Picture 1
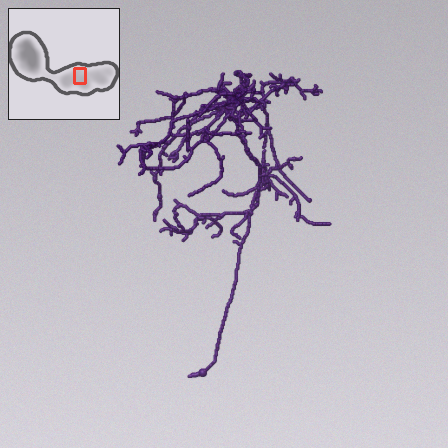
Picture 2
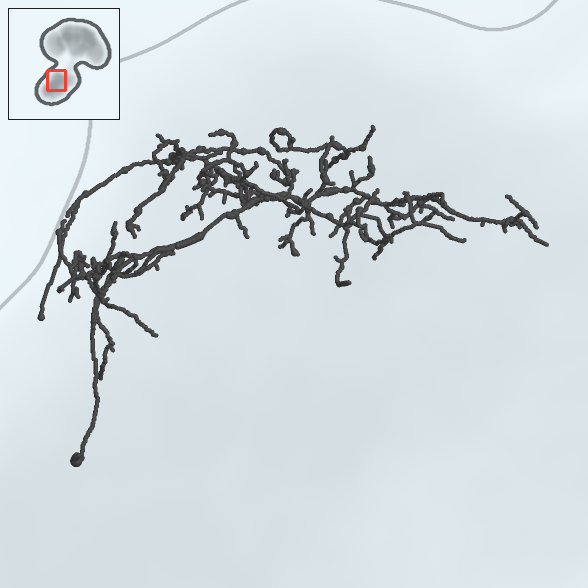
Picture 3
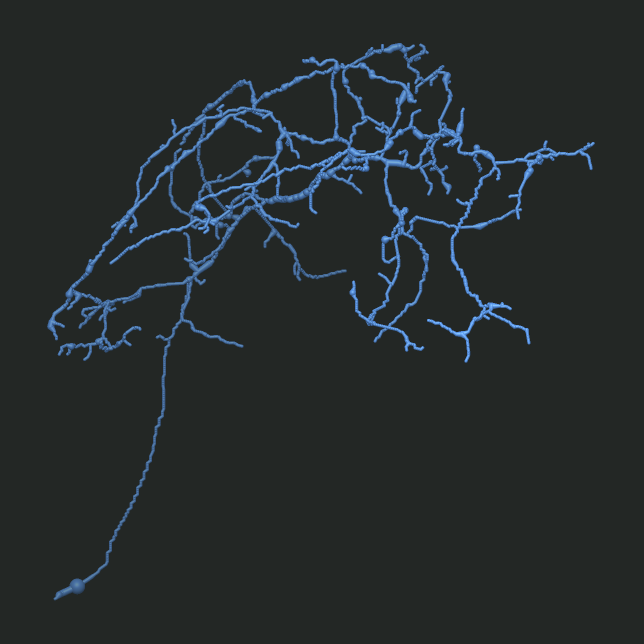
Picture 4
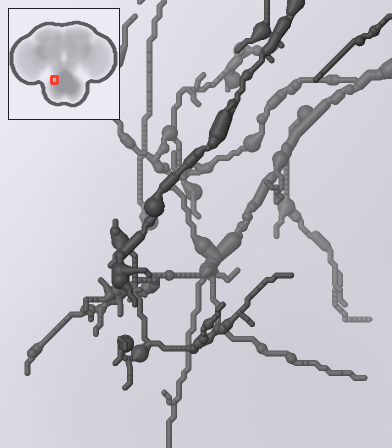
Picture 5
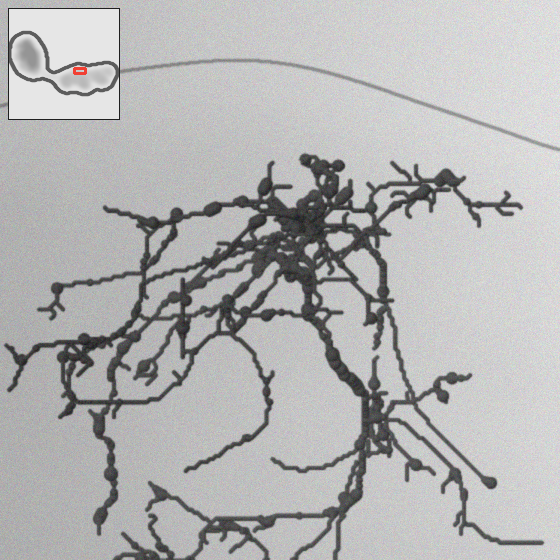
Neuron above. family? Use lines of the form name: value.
family: hemilineage 08A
